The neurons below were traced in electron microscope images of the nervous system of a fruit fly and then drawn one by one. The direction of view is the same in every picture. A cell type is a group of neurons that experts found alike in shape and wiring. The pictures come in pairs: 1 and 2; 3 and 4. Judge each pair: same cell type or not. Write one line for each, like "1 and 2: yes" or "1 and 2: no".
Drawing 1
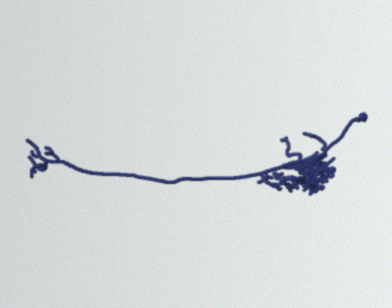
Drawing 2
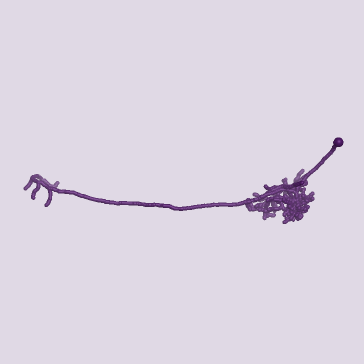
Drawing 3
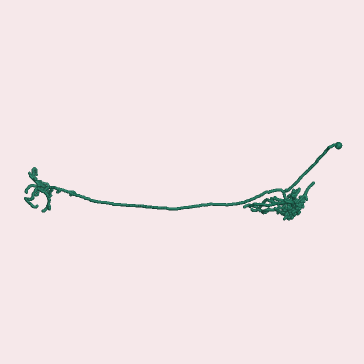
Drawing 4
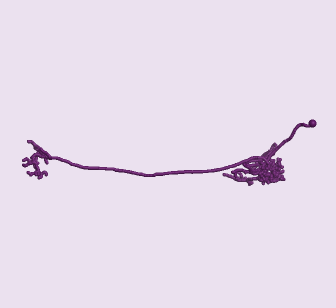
1 and 2: yes
3 and 4: yes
